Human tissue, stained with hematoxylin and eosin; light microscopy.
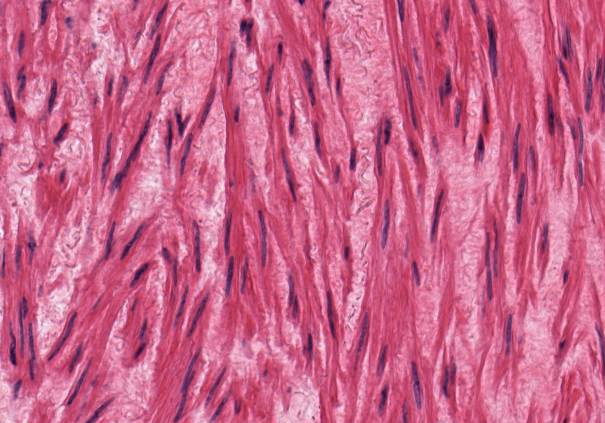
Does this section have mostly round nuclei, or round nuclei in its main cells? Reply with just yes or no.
No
